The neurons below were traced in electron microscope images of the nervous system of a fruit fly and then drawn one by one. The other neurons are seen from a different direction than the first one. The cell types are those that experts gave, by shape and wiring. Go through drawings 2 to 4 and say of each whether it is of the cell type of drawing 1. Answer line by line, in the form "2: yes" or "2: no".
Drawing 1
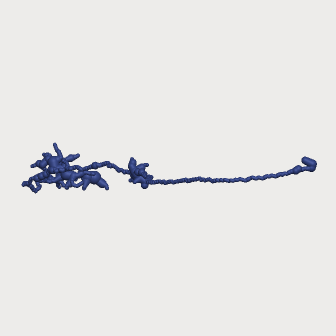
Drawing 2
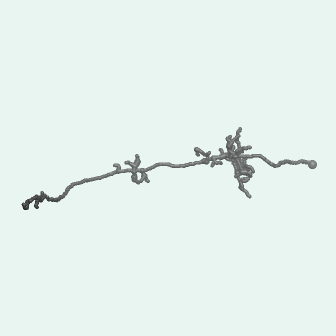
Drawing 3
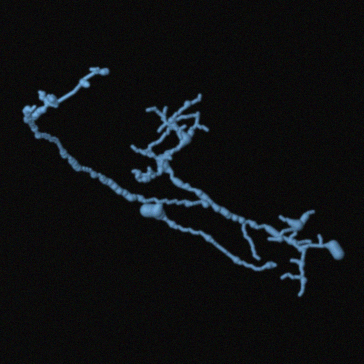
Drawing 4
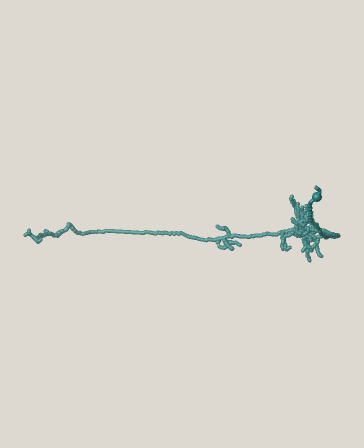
2: no
3: no
4: no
